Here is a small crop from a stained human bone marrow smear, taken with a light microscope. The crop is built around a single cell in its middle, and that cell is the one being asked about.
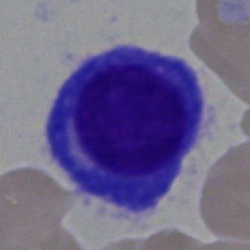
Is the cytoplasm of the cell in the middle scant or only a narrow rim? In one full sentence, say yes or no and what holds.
Yes, the cytoplasm of this cell is scant.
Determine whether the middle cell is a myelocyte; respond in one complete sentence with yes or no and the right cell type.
No, what is seen at the centre is a plasma cell instead of a myelocyte.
